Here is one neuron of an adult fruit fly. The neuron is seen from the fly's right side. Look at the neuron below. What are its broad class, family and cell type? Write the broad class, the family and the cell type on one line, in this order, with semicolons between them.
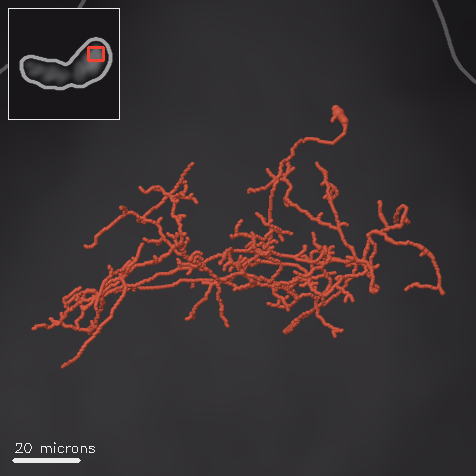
central-brain intrinsic neuron; hemilineage SMPad3; SMP117_b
